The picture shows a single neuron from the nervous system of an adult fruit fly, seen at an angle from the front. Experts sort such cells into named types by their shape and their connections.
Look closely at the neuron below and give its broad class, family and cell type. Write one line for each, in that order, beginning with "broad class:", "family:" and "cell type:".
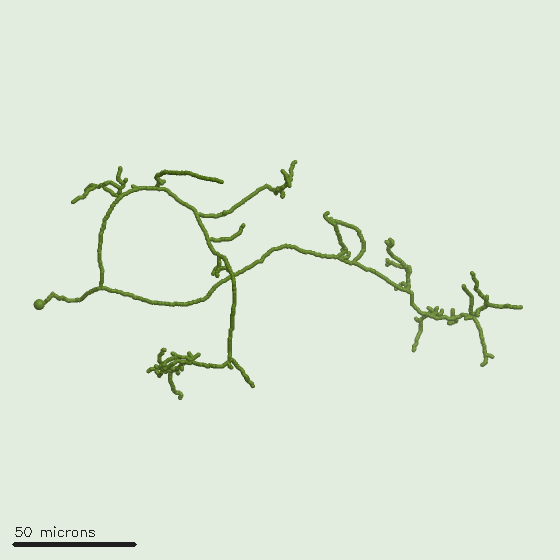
broad class: central-brain intrinsic neuron
family: hemilineage AOTUv3_dorsal
cell type: SMP019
